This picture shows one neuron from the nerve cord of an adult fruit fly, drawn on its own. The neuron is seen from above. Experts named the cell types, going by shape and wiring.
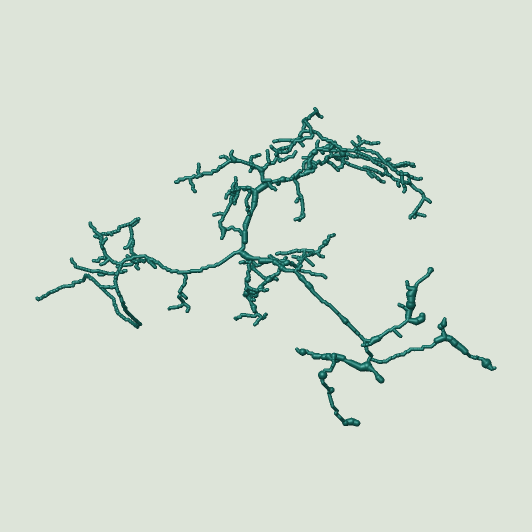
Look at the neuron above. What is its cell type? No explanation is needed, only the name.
IN03B073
